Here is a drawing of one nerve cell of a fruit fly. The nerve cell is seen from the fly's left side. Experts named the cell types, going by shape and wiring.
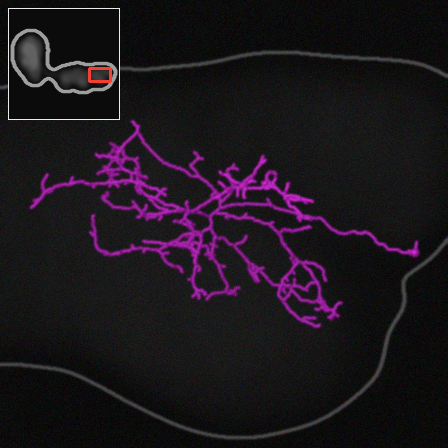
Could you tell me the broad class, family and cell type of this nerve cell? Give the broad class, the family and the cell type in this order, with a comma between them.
nerve-cord intrinsic neuron, hemilineage 21A, IN21A051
